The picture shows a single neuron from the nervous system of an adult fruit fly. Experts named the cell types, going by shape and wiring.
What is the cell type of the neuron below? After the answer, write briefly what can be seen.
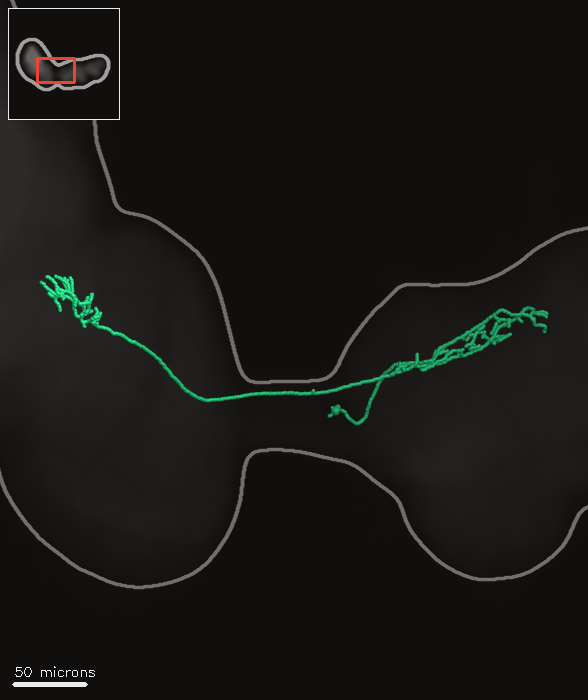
The cell type is AN16B078_d. It is an ascending neuron. Its cell body lies in the middle of the picture. By the scale bar it is about 350 microns wide in this view.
